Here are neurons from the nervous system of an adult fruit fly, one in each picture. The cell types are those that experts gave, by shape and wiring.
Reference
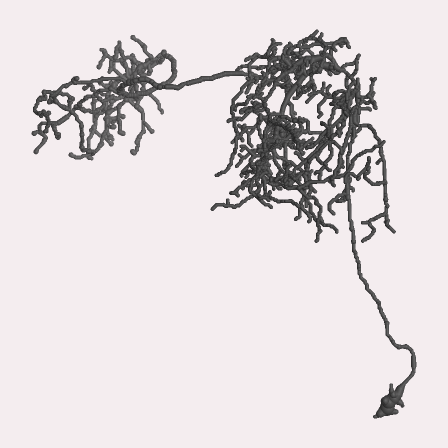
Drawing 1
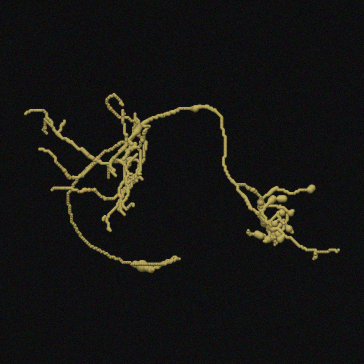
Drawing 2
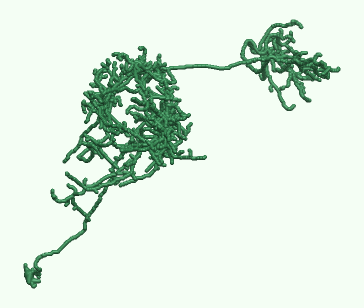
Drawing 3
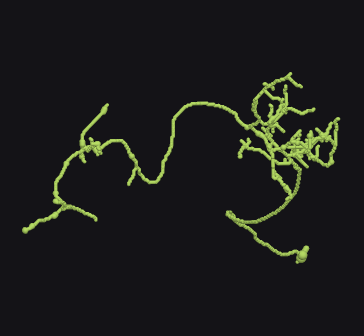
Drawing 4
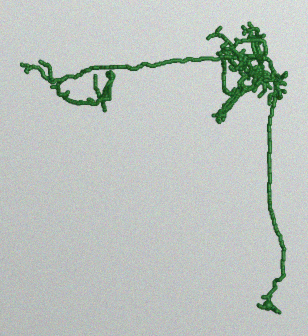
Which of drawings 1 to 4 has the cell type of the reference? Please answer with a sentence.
Drawing 2 is of the same cell type.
